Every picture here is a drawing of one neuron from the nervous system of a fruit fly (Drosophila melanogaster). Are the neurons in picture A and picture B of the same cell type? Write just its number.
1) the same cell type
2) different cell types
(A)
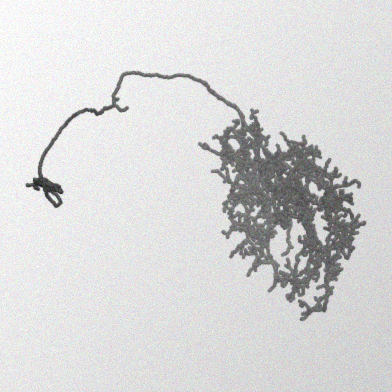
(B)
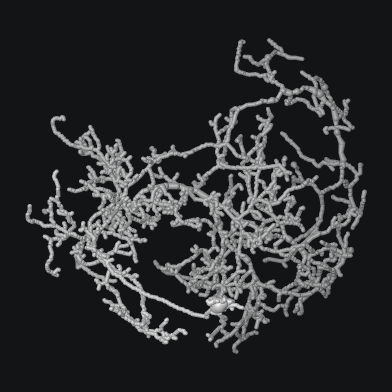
2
